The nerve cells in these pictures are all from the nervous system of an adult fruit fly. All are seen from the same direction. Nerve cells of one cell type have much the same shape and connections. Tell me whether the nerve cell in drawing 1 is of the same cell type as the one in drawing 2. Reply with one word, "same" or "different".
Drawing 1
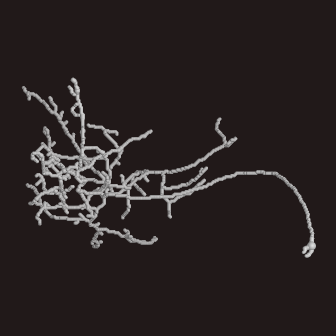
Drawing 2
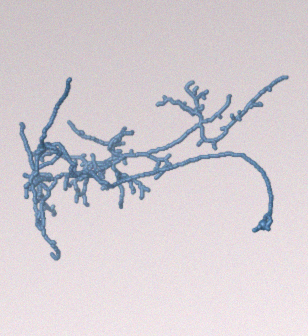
different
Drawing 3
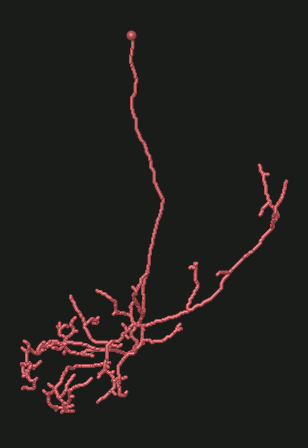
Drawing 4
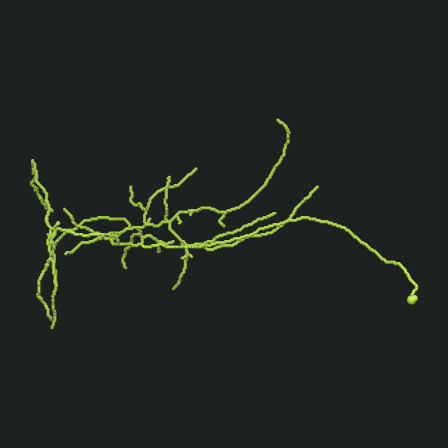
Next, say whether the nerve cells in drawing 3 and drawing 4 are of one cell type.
different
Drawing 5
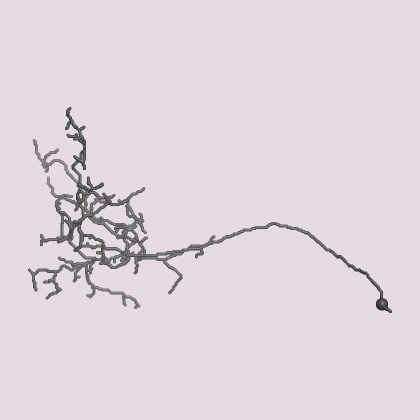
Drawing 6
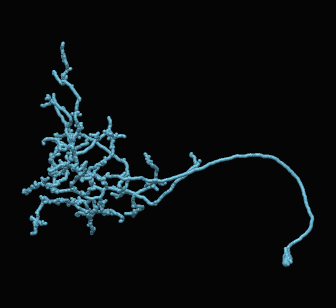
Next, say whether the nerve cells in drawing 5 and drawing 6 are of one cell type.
same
